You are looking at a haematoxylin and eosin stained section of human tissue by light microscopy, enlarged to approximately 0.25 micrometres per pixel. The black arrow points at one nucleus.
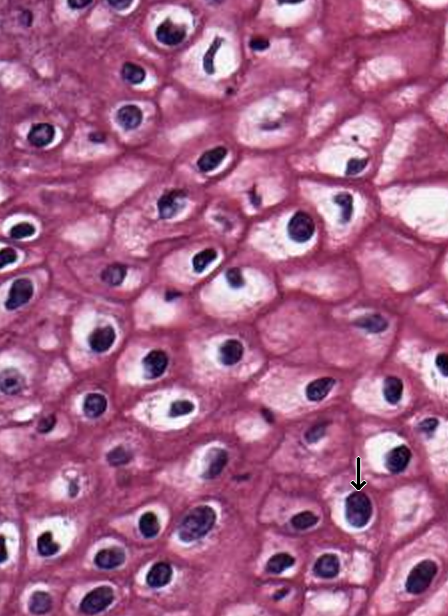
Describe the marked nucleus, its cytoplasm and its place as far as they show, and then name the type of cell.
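The nucleus is oval, with a smooth outline and dark, fairly even staining. Beyond that clear space, the cytoplasm is pale pink and finely wispy. The cell sits within a sheet of tightly packed polygonal cells, sharing straight pink borders with its neighbours. The marked nucleus belongs to a squamous epithelial cell.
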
